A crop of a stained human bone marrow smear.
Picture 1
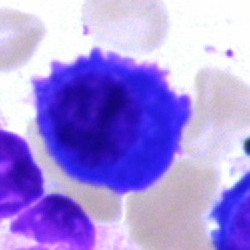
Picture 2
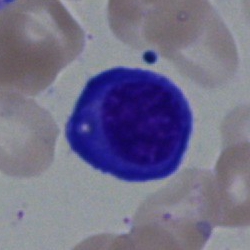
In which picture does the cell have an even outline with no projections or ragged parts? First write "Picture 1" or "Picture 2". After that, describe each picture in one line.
Picture 2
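In picture 1: The cell is roughly round with a bumpy, uneven margin.
In picture 2: The cell outline is smooth and roughly round.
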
